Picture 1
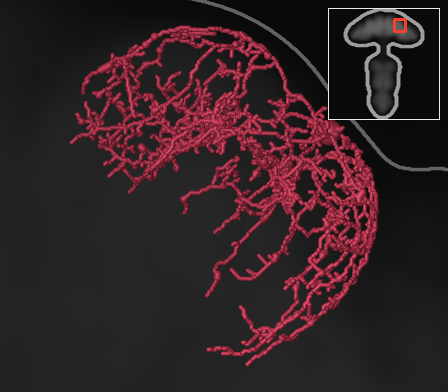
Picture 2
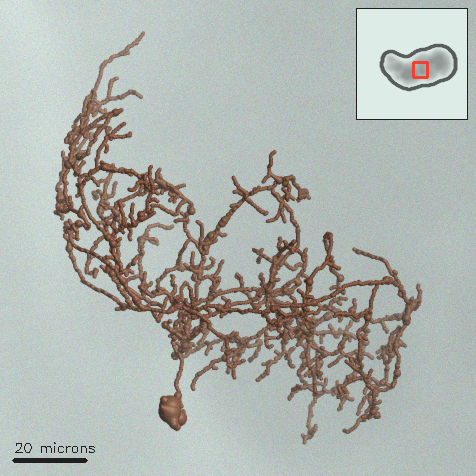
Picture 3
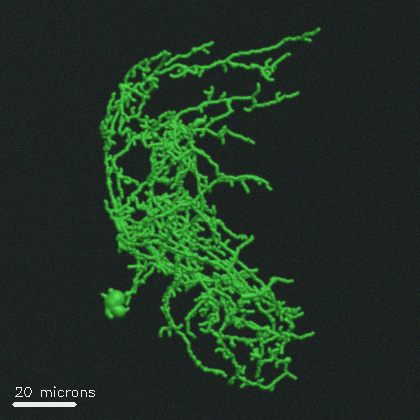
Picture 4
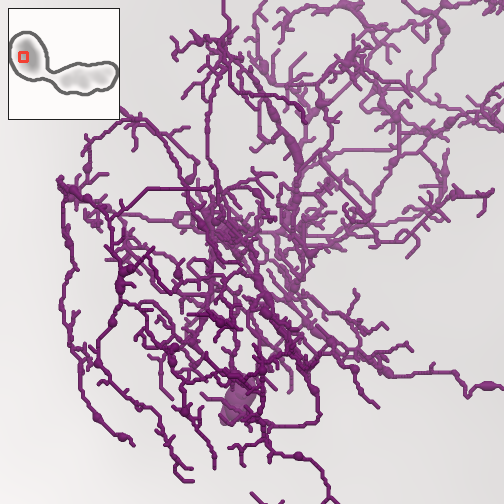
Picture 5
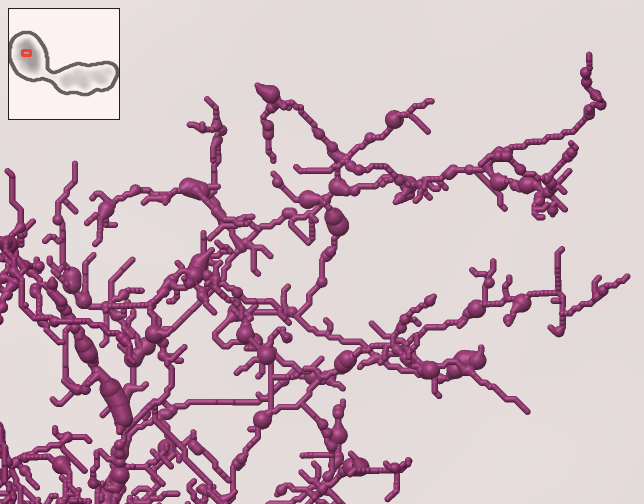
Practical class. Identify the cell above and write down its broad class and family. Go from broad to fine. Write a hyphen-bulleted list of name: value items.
- broad class: central-brain intrinsic neuron
- family: hemilineage VLPl&p2_lateral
